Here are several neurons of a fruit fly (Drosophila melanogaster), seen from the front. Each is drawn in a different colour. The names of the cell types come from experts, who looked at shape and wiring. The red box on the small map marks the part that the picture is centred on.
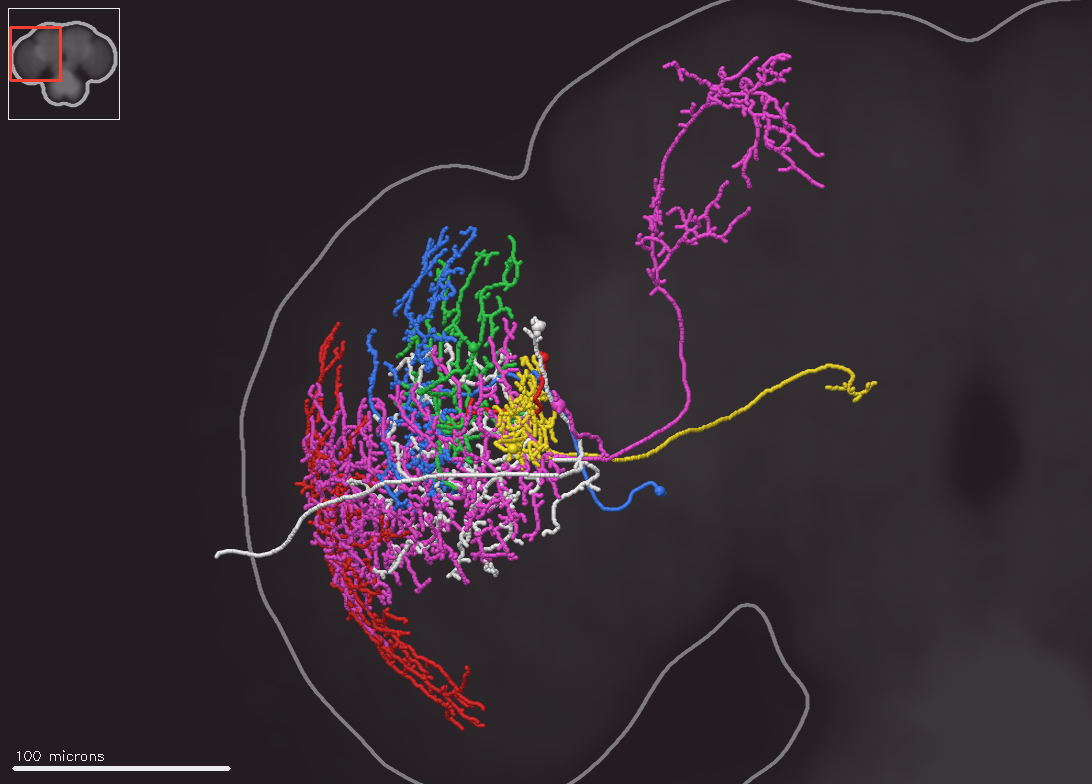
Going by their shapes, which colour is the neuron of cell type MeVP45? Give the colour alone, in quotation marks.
"magenta"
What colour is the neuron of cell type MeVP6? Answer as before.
"yellow"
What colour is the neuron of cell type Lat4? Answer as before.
"white"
